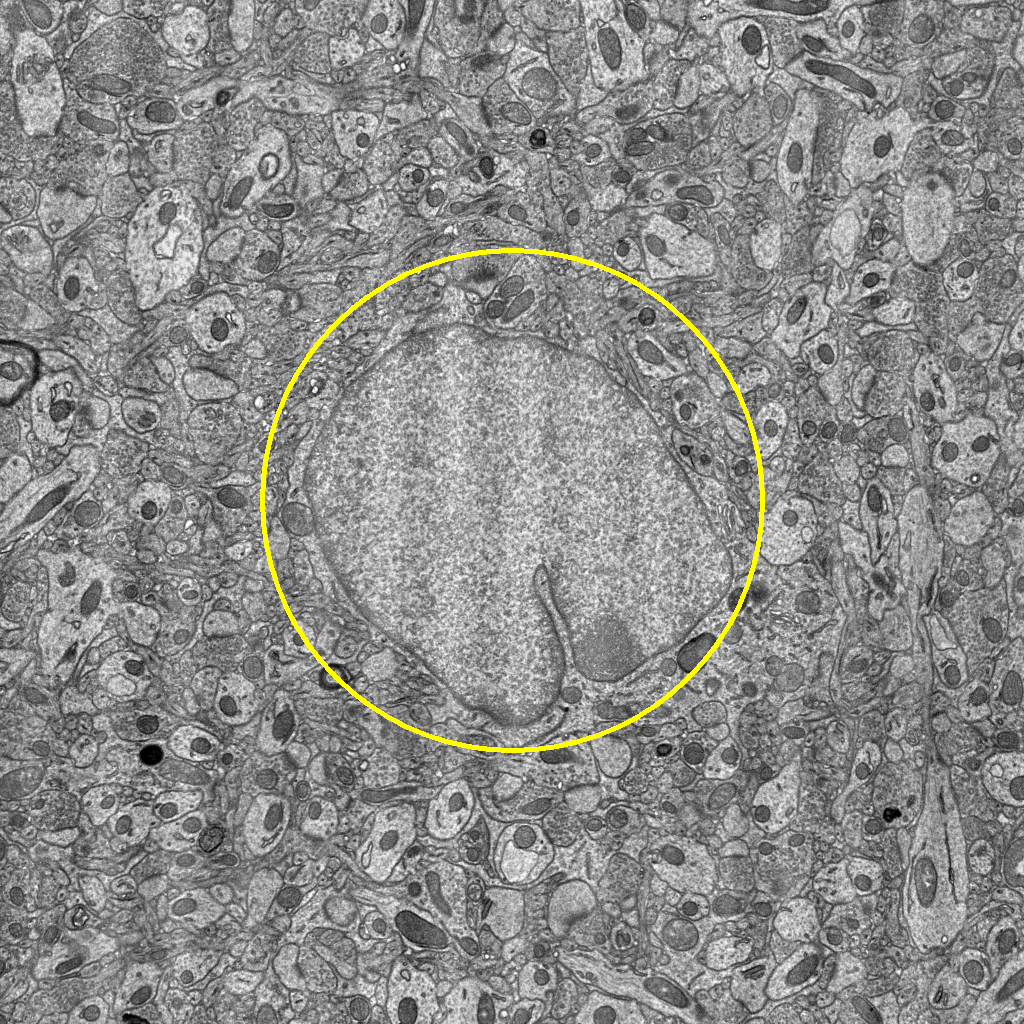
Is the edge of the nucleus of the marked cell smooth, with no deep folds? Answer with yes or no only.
No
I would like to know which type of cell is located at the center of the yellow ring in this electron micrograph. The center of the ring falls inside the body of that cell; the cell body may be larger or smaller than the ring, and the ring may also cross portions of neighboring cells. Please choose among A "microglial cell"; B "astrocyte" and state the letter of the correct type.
B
